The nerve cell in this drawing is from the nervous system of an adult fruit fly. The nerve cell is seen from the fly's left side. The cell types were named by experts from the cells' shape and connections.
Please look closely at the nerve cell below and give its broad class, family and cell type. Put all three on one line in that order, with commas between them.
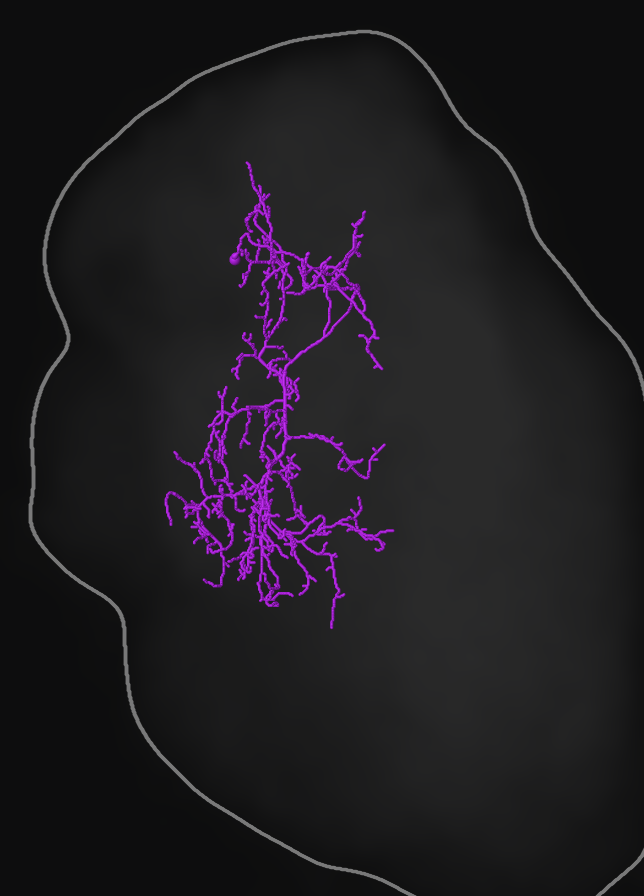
central-brain intrinsic neuron, hemilineage VLPd1, AVLP039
